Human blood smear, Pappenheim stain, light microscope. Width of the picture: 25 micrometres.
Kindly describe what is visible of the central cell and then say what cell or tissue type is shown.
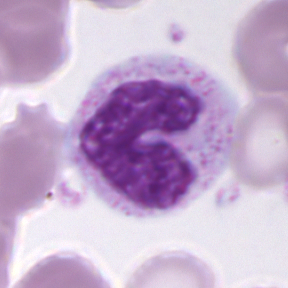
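First, size: the cell is about 14 micrometres across and its nucleus about 11 micrometres, filling about 50% of the cell's area. Second, nuclear shape: deeply indented into a C, with the notch opening to the right. Third, position: the nucleus sits toward the left side of the cell. Fourth, cytoplasm: pale pinkish-lilac and sprinkled with many fine pink-violet granules. Conclusion: a band neutrophil.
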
